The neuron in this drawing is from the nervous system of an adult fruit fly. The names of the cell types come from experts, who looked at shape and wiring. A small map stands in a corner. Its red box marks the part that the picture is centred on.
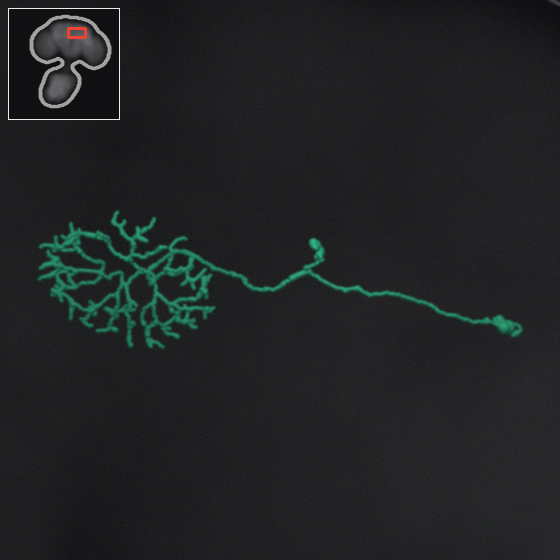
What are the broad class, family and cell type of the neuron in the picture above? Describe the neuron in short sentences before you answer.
Dozens of branch ends can be seen. As drawn here it is more than twice as wide as it is tall. This is a central-brain intrinsic neuron. The family is hemilineage EBa1. The cell type is ER3w_a.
